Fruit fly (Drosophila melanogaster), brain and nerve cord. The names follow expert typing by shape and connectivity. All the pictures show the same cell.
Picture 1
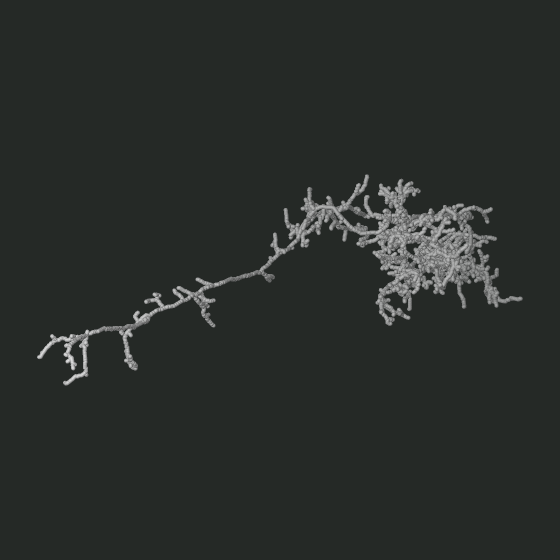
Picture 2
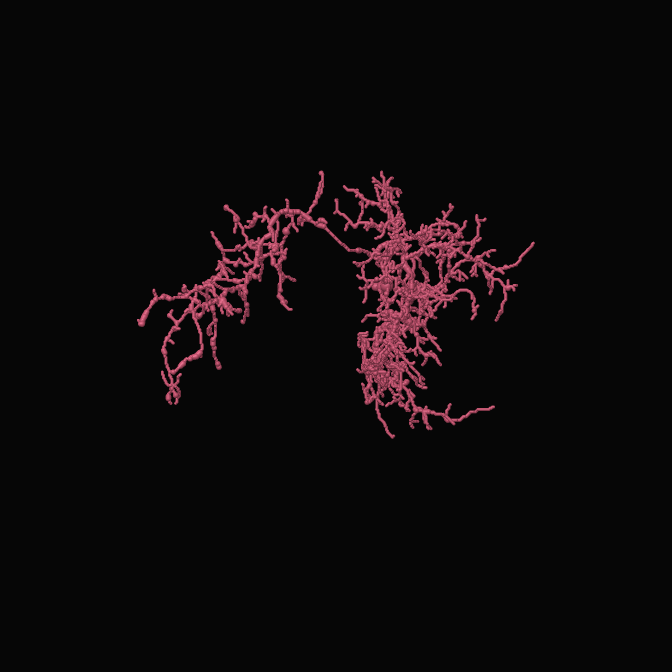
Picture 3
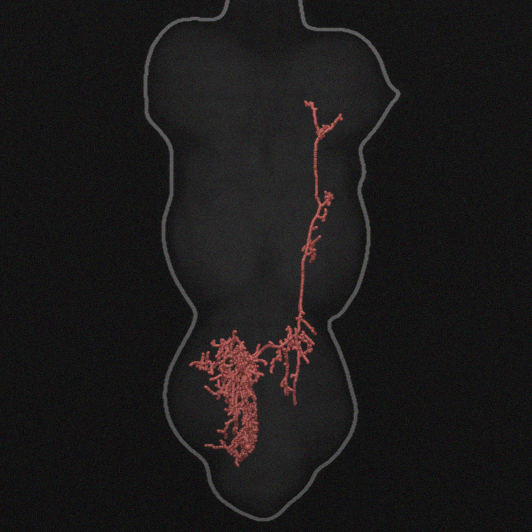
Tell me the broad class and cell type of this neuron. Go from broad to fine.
nerve-cord intrinsic neuron; INXXX065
